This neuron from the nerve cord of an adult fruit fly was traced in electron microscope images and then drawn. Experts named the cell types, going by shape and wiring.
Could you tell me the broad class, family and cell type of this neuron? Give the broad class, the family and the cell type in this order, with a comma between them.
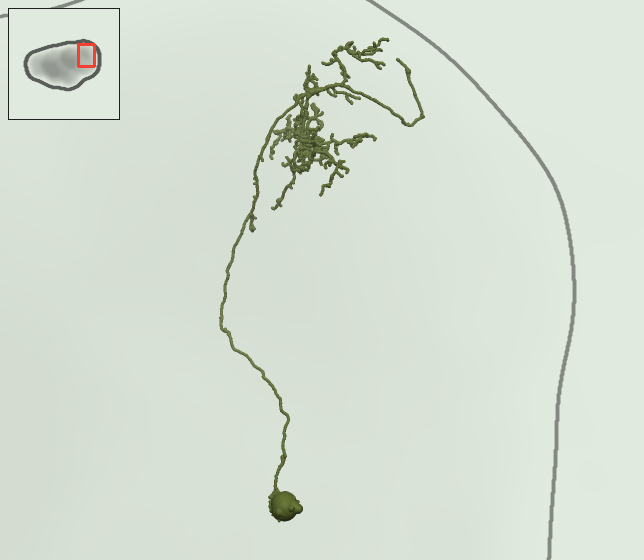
efferent neuron of the nerve cord, hemilineage 00B, EN00B026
